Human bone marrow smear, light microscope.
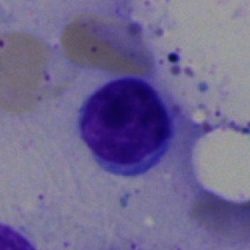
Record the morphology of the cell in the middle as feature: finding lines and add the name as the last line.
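Outline: roughly round and smooth
Chromatin: dark purple, dense
Cytoplasm: a scant rim of deep blue, widest along the lower edge
Name: lymphocyte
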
